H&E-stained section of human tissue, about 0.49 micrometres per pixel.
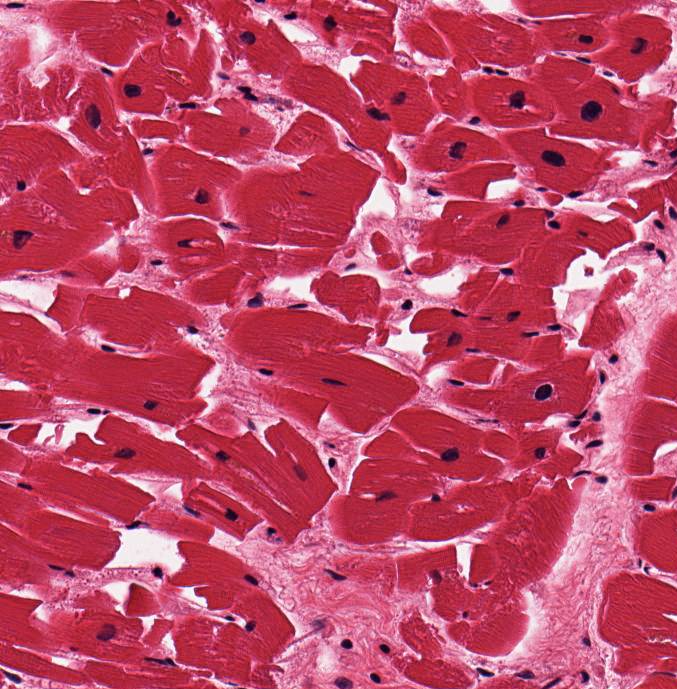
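Left ventricle of the heart, H&E. Many muscle fibres branch and join neighbouring fibres. Several fibre nuclei are enlarged, dark and blocky, much larger than the nuclei in the stroma between fibres. Between the fibres lies pale pink, wispy connective tissue with small dark elongated nuclei, widest in the lower right. No fat cells are present.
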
